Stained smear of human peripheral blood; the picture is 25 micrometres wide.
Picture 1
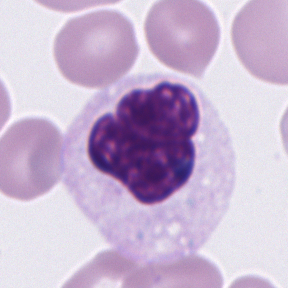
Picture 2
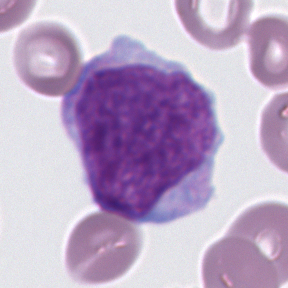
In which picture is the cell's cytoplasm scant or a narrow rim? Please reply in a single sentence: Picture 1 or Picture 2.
The nucleus occupies most of the cell in picture 2.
